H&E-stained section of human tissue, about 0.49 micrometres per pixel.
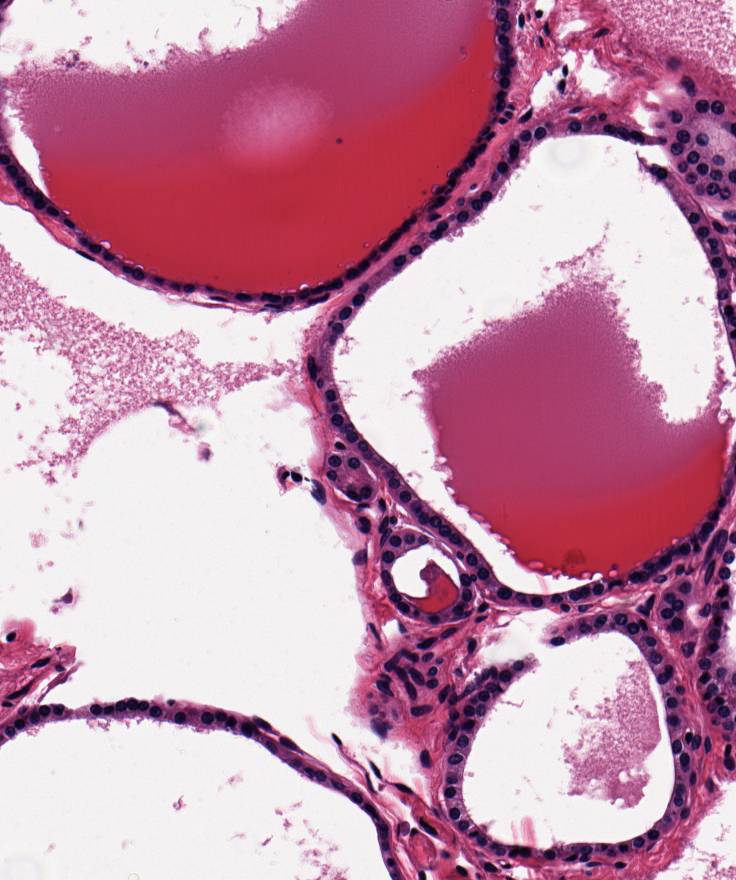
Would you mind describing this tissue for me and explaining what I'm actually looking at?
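Follicles: single layer of flattened to low cuboidal lining cells. Nuclei small, round, dark, evenly spaced along follicle walls. Upper-left and right-middle follicles hold smooth, homogeneous, deep pink-red material. Thin pink fibrous stroma widens at lower centre, gathering more spindle-shaped nuclei. Thyroid.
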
